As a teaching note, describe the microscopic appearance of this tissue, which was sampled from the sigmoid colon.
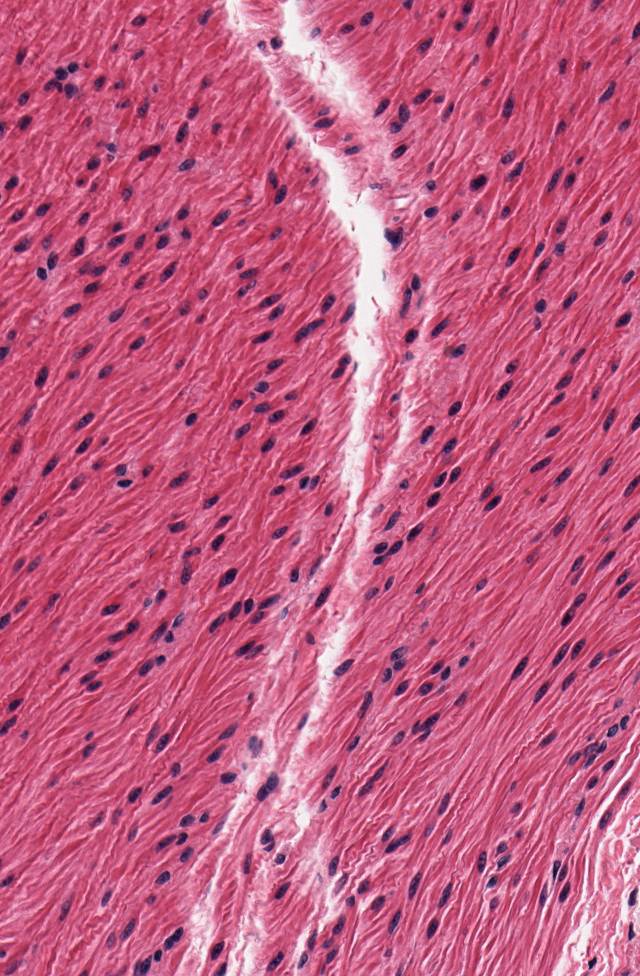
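Taking the points in turn, the field is one solid sheet of closely packed spindle-shaped cells, with no glands or other units. Its nuclei are elongated, oval to cigar-shaped and dark blue-purple. Epithelium is absent throughout, including along the cleft. Fat cells, likewise, are absent.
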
